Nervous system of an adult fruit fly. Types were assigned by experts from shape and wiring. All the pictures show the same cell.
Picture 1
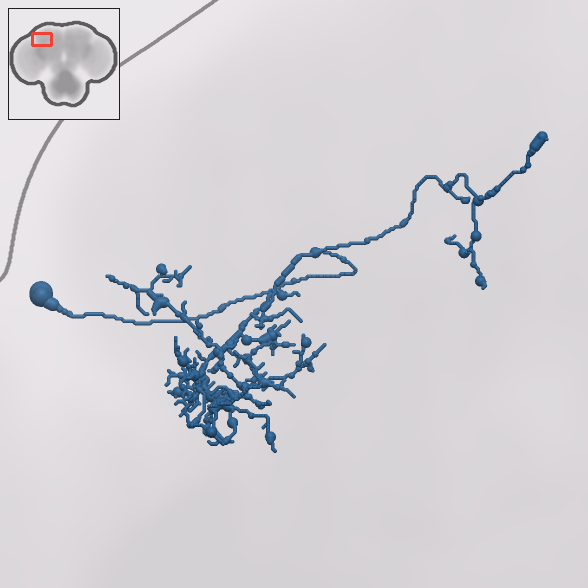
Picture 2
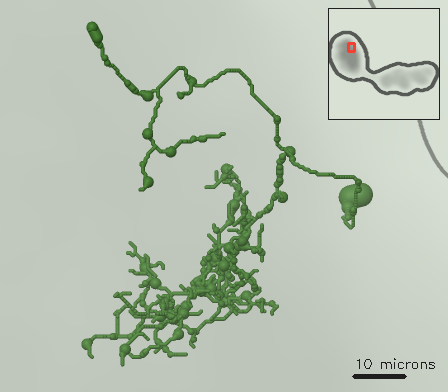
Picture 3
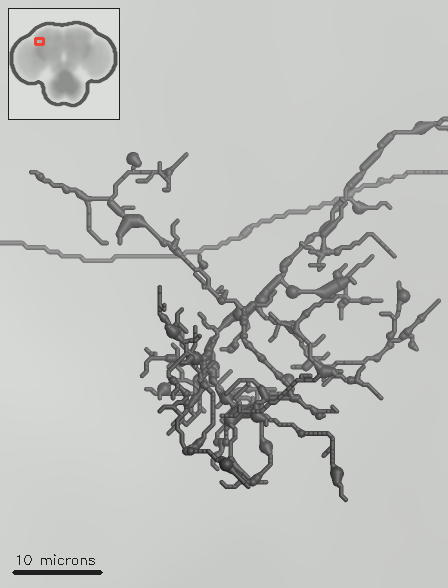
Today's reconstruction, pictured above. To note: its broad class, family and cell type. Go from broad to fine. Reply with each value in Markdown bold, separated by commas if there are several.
**central-brain intrinsic neuron**, **hemilineage SLPp&v1_posterior**, **LHPV4g1**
